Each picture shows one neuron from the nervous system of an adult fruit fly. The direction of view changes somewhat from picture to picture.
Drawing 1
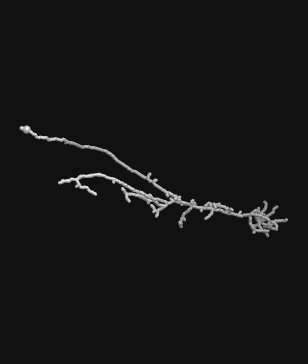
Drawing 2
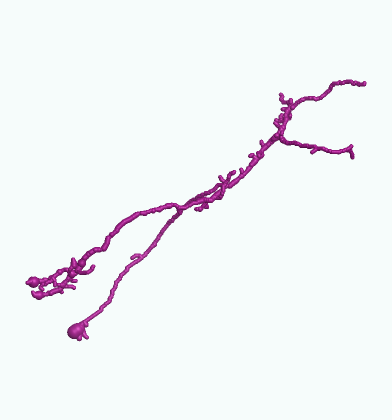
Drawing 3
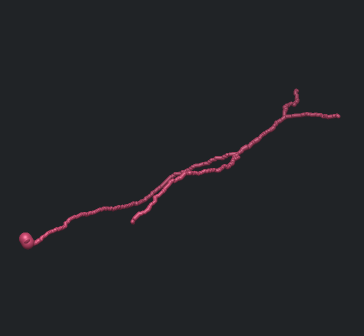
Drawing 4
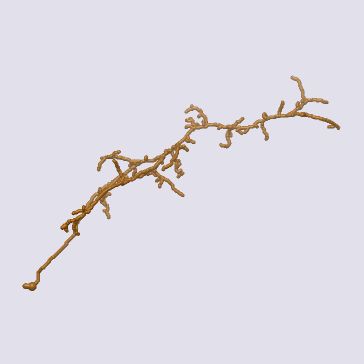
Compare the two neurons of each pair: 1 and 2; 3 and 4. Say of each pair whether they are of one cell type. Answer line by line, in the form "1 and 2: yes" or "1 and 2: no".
1 and 2: no
3 and 4: no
